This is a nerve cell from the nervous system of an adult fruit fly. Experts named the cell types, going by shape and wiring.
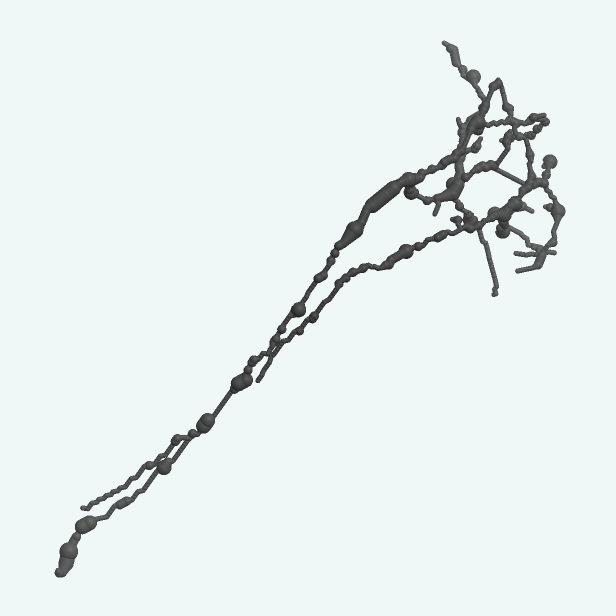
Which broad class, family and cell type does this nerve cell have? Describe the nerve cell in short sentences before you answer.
In this view it is about as wide as it is tall. Its broad class is sensory neuron entering the nerve cord. Its family is called class gustatory. The cell type is LgLG1a.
